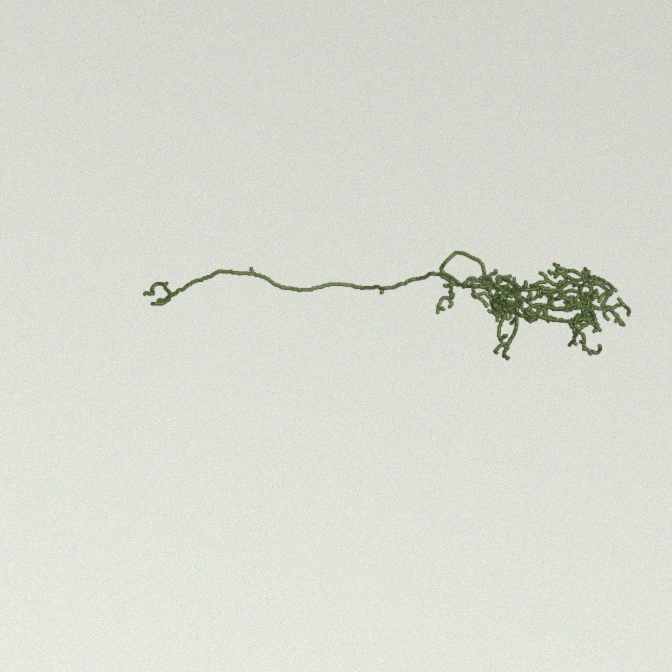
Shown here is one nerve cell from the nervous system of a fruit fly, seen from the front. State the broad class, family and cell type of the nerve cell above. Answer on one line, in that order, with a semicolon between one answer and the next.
central-brain intrinsic neuron; hemilineage DL1_ventral; AVLP524_b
